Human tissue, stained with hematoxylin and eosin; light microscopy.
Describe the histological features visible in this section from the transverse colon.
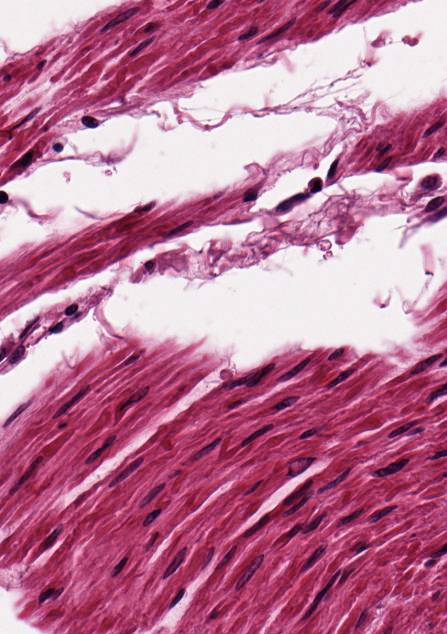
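Diagonal bands of pink muscle fibres cross the field, running from lower left to upper right. Their cytoplasm stains an even, deep pink. The muscle nuclei are dark and elongated, aligned parallel to the fibres. Along the margins of the upper bands, next to the clefts, lie a few small, round, dark nuclei.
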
